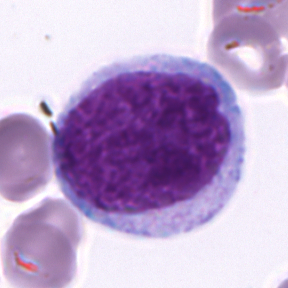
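Promyelocyte, central nucleated cell. Round outline, smooth edge. Nucleus off-centre toward upper left; broadest band of cytoplasm along lower edge. Fine purple granules scattered through cytoplasm, most plainly in its lower part. No vacuoles seen.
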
